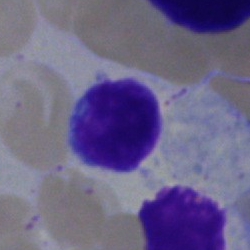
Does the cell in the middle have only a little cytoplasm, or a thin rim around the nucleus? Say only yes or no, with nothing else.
Yes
